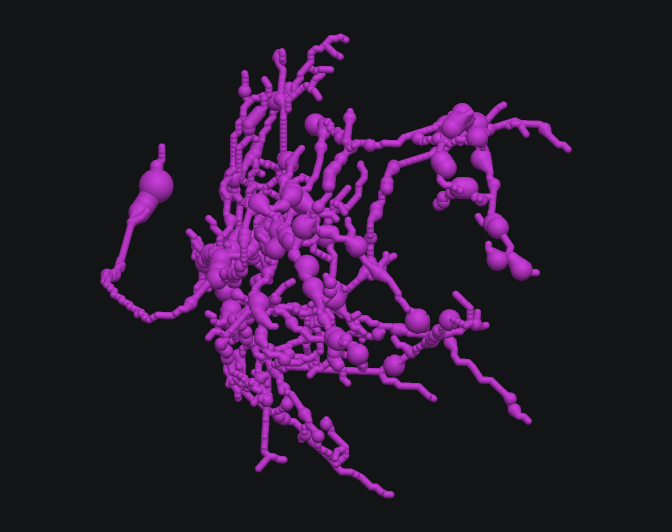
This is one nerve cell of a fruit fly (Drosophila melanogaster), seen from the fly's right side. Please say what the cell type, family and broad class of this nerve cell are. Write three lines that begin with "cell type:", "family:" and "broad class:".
cell type: LHPV4g2
family: hemilineage SLPp&v1_posterior
broad class: central-brain intrinsic neuron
